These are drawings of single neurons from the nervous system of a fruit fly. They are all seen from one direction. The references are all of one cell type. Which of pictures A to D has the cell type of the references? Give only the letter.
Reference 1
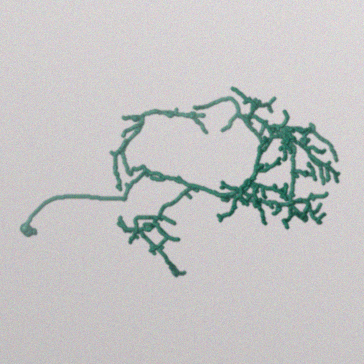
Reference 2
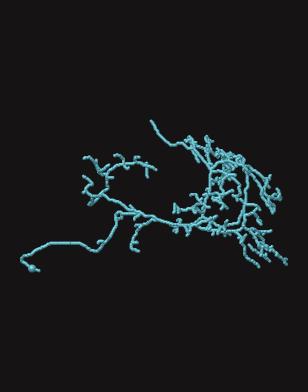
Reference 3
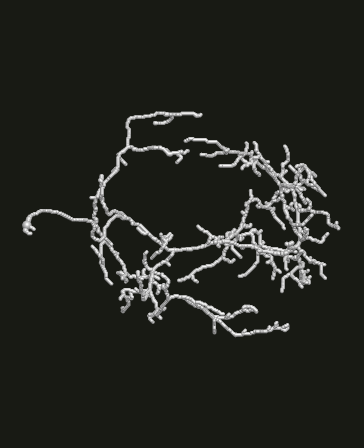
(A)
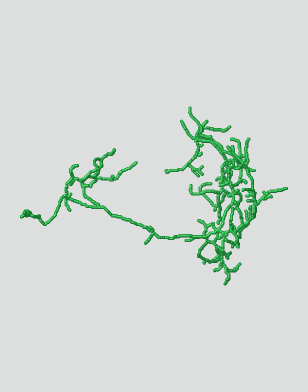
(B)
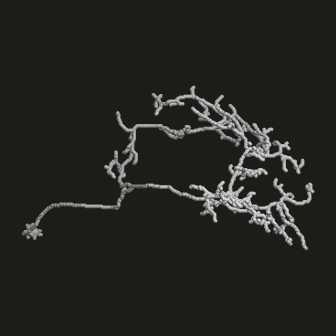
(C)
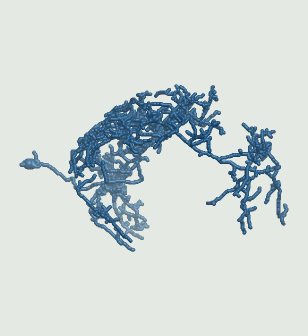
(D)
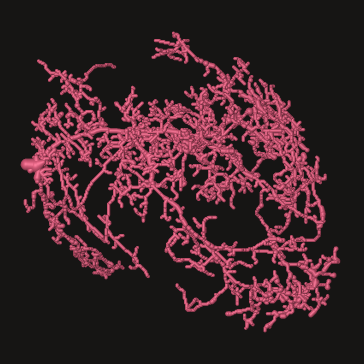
B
